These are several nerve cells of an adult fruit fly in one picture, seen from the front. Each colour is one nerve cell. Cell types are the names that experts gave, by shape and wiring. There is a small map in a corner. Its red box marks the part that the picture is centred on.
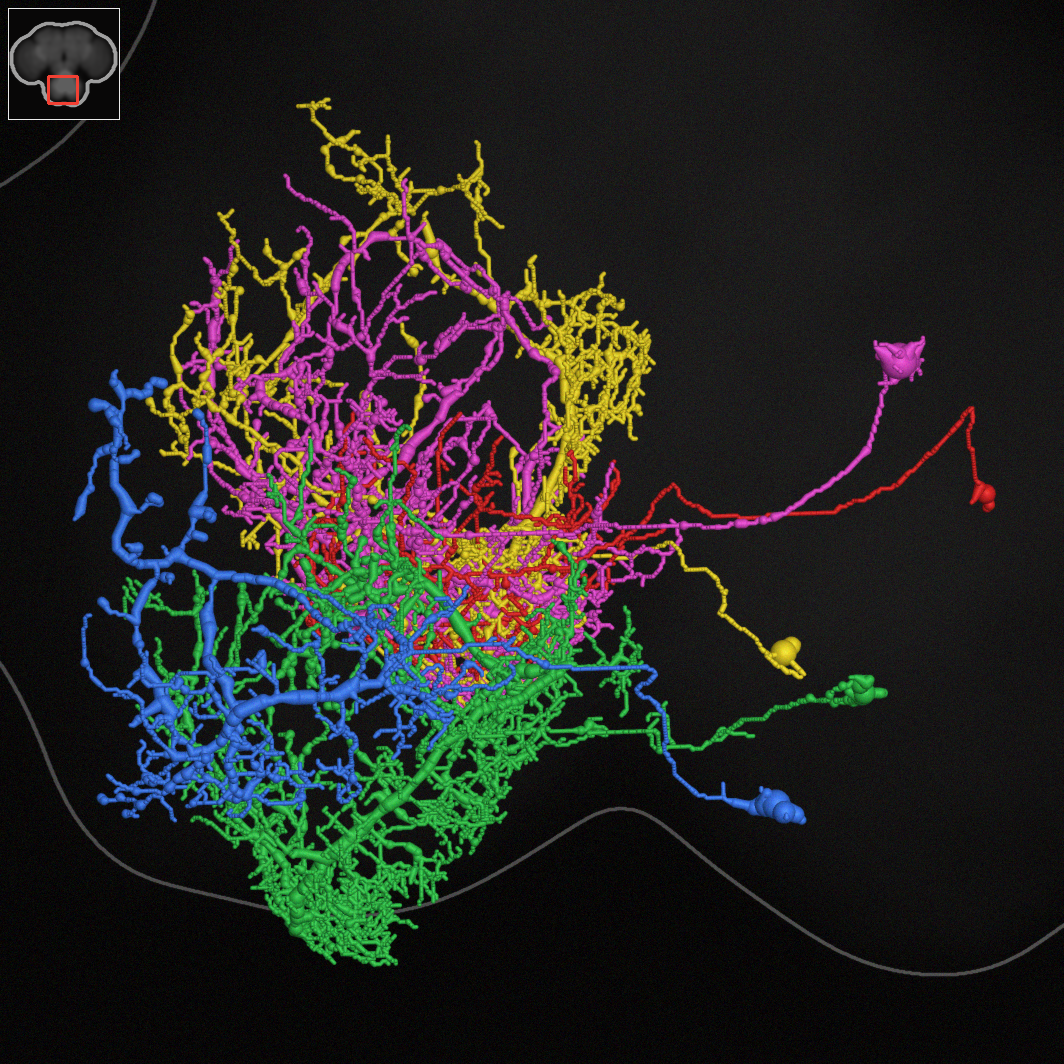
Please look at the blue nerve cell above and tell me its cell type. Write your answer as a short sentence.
The cell type is IN14A013.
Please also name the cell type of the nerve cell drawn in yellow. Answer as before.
The cell type is IN14A009.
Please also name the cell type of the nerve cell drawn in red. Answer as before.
The cell type is IN09B038.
